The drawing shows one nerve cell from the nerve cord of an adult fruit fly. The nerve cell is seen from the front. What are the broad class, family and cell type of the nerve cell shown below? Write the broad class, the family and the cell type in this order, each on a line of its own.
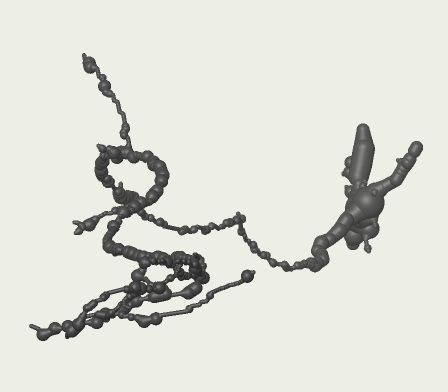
sensory neuron entering the nerve cord
class mechanosensory proprioceptive
SNpp42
